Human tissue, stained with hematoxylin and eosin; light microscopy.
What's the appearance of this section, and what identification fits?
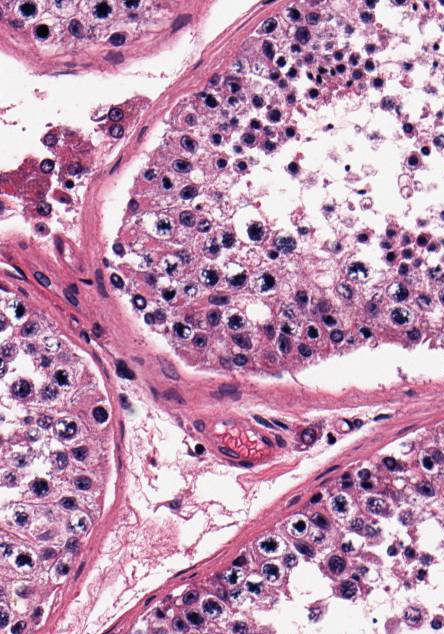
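Start with the tubules, lined by a stratified epithelium many cells deep. In the middle layers, many cells have large round nuclei with coarse, clumped chromatin. In the large central tubule, small dark round nuclei crowd toward the lumen at upper right. Around each tubule runs a pink fibrous layer holding flattened, elongated nuclei. This is testis.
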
